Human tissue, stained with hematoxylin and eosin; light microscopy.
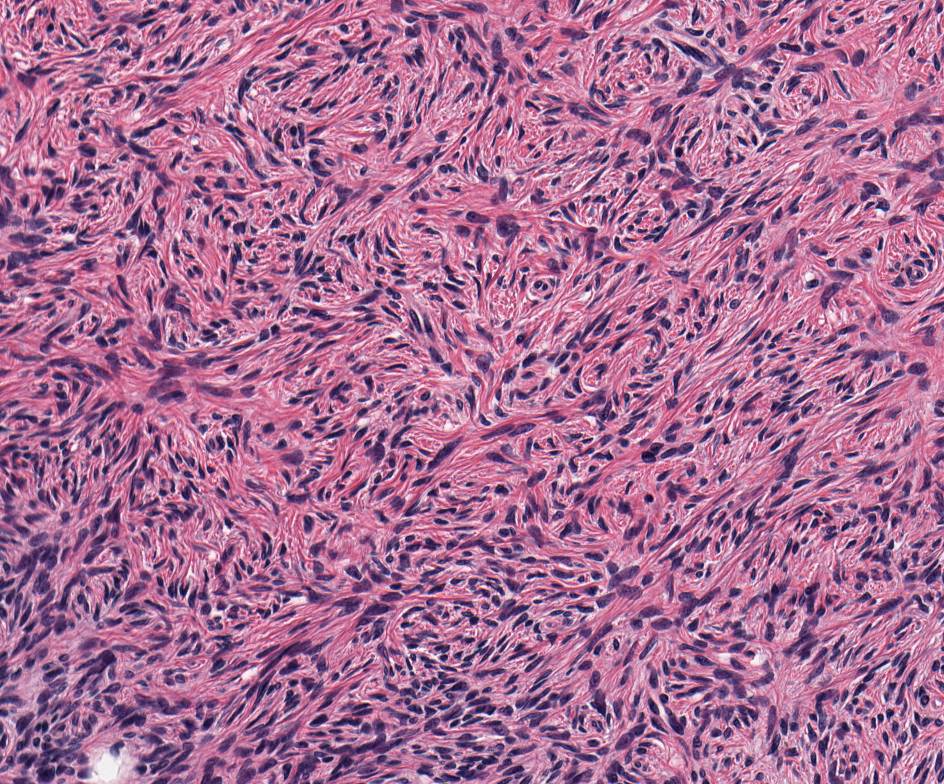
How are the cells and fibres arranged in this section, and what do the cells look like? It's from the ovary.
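Spindle cells occupy the entire field, gathered into short bundles and whorls that intersect and follow no single direction. Their nuclei are elongated to oval and stain dark; the cytoplasm is scant and the cell borders indistinct. Wavy pink collagen fibres run between the cells throughout.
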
